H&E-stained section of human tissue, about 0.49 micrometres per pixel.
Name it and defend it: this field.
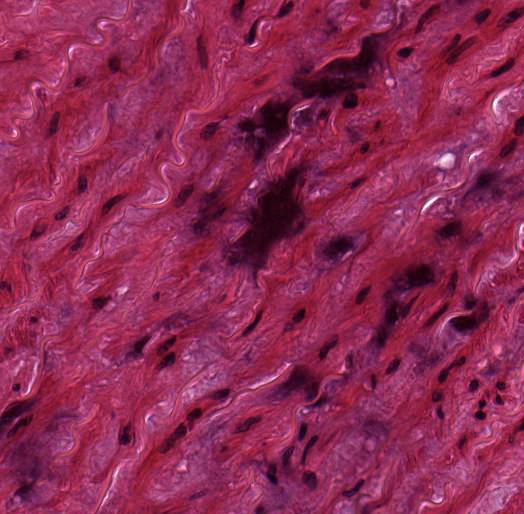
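The field mainly shows the tunica media of an artery. Wavy pink fibres run in parallel bundles diagonally across the whole field.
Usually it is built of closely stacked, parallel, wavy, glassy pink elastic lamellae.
The nuclei between the fibres are mostly elongated and spindle-shaped.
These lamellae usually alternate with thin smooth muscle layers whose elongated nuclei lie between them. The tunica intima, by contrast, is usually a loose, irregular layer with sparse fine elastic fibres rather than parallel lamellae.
Pale bluish-purple material fills the spaces between bundles; an ill-defined dark purple smudge lies near the centre.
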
